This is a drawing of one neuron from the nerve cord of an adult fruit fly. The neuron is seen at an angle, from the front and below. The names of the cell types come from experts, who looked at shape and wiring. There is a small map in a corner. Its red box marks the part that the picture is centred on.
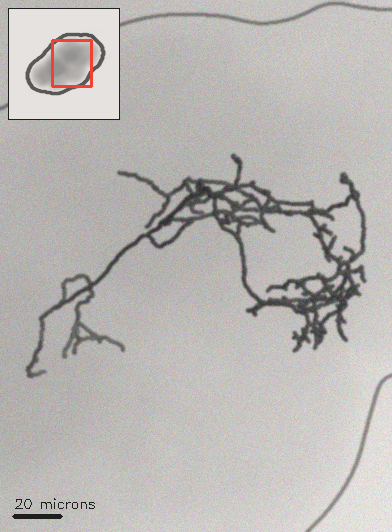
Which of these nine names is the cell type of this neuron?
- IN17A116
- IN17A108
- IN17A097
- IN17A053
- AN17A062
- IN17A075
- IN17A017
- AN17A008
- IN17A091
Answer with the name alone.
IN17A116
